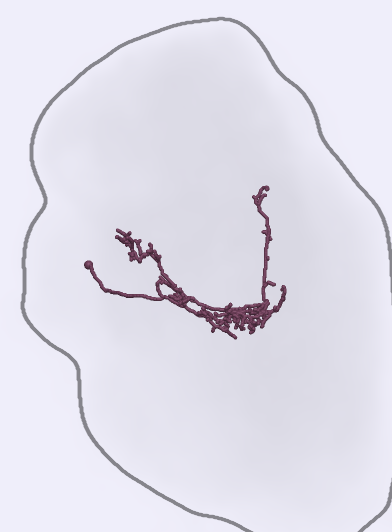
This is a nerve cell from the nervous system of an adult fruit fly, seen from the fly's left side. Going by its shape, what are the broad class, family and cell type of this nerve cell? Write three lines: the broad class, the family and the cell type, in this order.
central-brain intrinsic neuron
hemilineage LALa1_posterior
WEDPN17_c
